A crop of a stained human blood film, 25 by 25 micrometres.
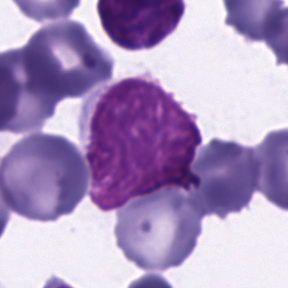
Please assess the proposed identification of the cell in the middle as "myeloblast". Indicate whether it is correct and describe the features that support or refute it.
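No granules in the cytoplasm.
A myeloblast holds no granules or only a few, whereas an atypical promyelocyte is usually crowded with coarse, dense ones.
Cytoplasm only a scant rim around the nucleus.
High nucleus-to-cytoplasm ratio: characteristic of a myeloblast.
Verdict: myeloblast fits; atypical promyelocyte does not. Remaining findings: cytoplasm very pale, nearly colourless, clearest as a crescent left of the nucleus; nucleus reddish-purple; red cells against the cell on left, right and lower sides.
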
